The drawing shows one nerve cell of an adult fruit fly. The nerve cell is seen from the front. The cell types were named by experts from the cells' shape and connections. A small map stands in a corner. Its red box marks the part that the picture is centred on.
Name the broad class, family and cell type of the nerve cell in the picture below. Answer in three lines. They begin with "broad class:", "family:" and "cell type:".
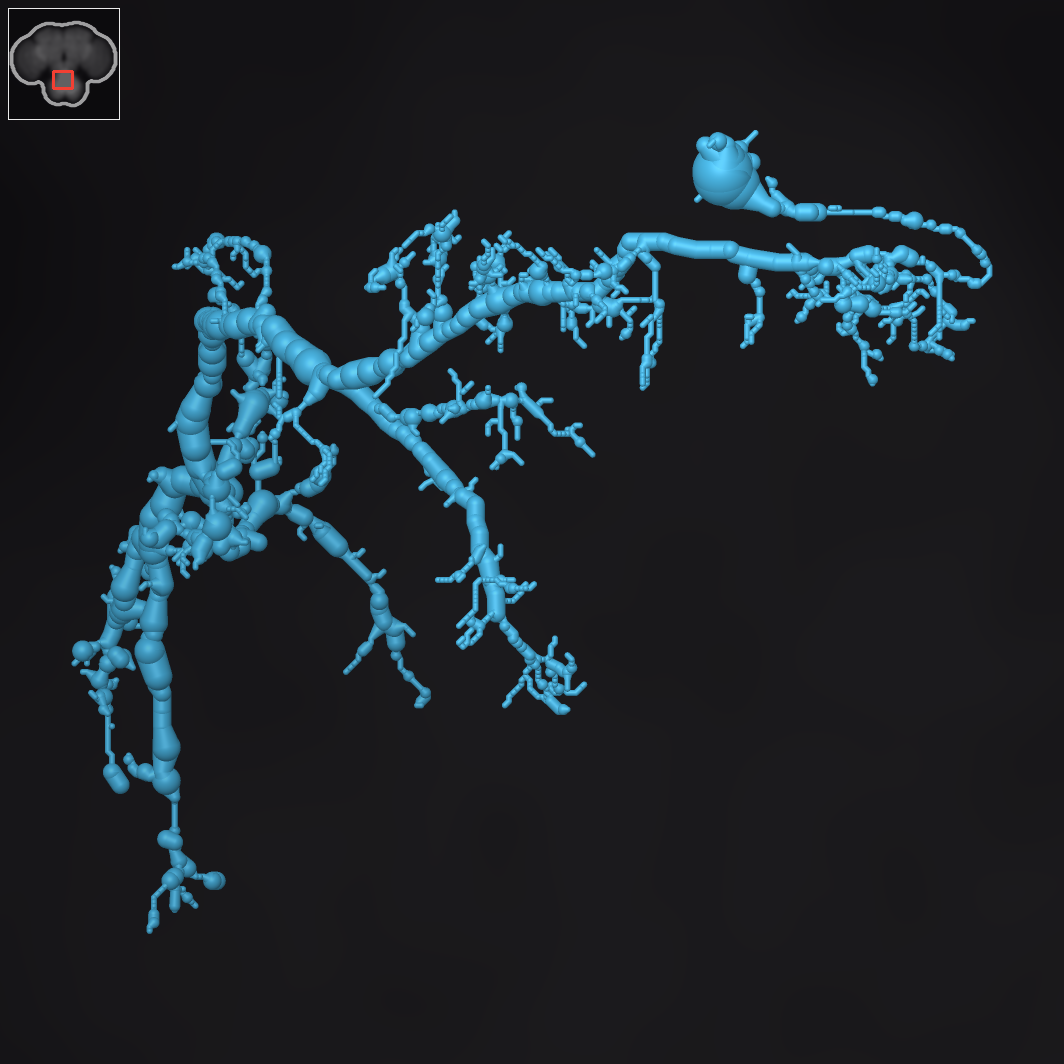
broad class: nerve-cord intrinsic neuron
family: hemilineage 11A
cell type: IN11A046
